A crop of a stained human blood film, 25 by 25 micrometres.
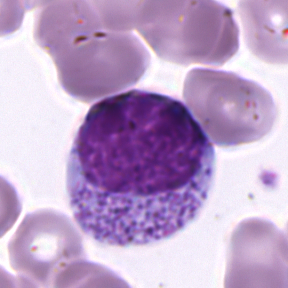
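Myelocyte, the cell in the middle of this stained peripheral blood smear. Its outline is round and smooth. The nucleus occupies the upper part of the cell, and the cytoplasm collects beneath it. Many dark violet granules fill the cytoplasm. A red cell touches the upper right edge of the myelocyte.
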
